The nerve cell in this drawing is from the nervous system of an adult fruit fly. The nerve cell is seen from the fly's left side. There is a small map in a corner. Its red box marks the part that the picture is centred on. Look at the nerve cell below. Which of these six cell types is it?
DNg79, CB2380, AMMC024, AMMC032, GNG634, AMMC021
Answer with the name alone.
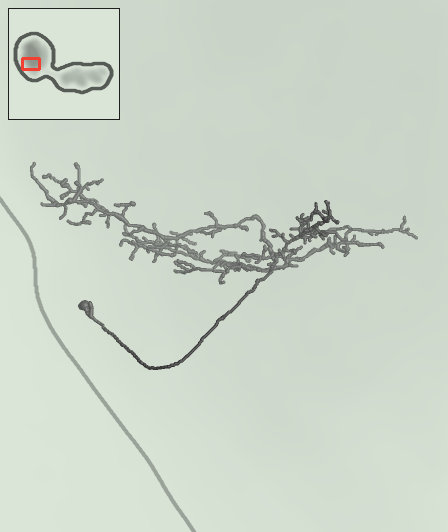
AMMC024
